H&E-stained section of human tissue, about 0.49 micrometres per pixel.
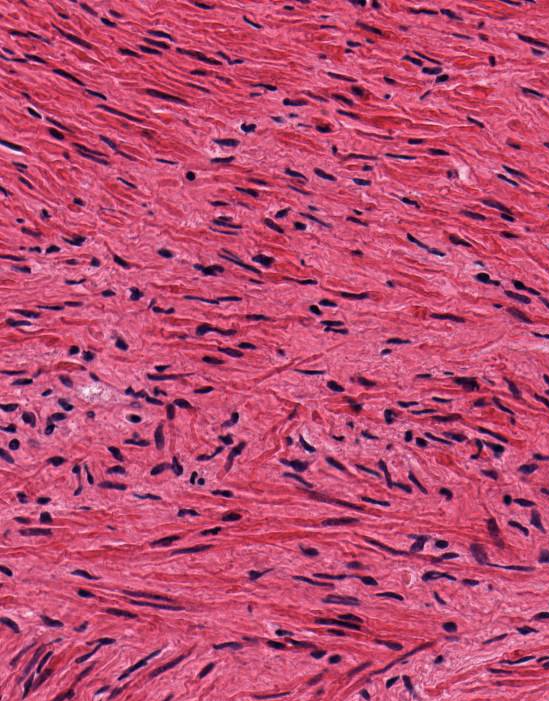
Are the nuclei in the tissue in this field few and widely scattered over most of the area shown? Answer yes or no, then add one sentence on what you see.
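No. The whole field is filled by densely packed spindle-cell tissue without any discrete units or compartments.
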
